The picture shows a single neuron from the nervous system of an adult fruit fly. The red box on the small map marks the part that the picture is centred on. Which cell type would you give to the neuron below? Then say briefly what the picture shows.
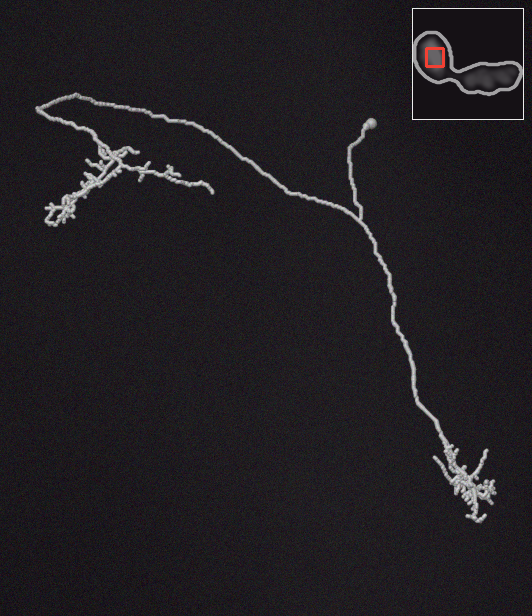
The cell type is LC9. Its broad class is visual projection neuron. The picture shows dozens of branch ends. In this view it is about as wide as it is tall.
